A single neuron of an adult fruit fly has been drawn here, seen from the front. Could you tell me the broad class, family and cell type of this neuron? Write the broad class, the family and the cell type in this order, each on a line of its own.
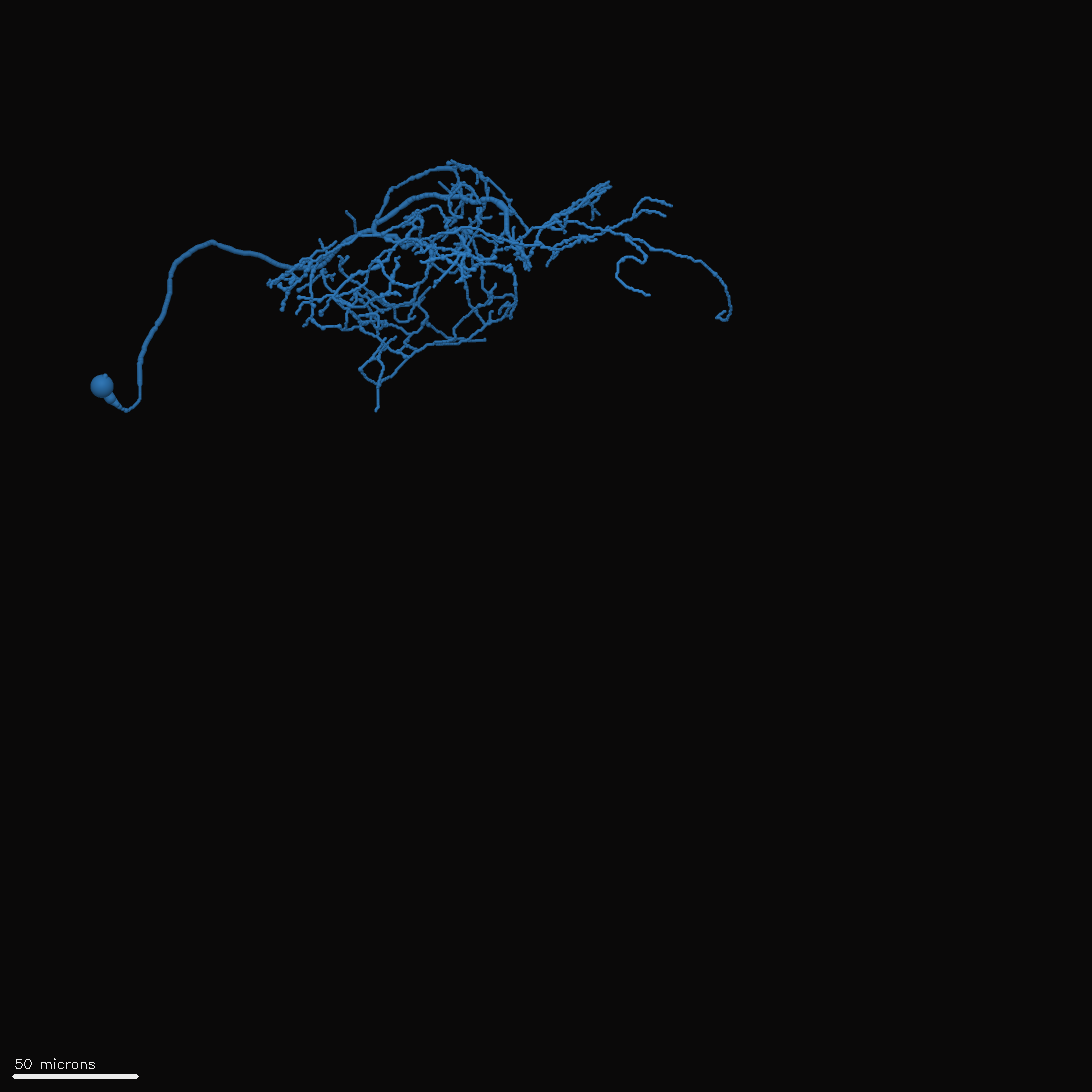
central-brain intrinsic neuron
NPFL
NPFL1-I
